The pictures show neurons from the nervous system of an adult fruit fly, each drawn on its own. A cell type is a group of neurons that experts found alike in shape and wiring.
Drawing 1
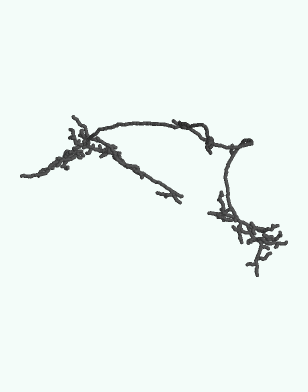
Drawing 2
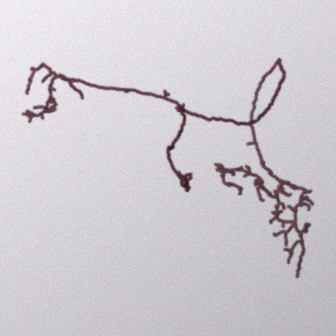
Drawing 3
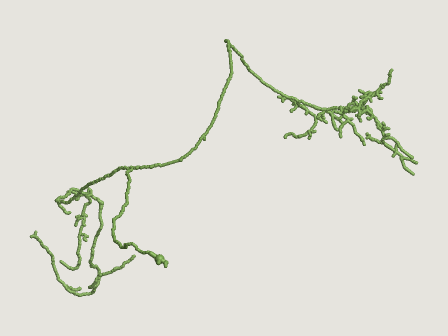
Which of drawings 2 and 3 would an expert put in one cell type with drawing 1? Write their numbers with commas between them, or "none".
3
